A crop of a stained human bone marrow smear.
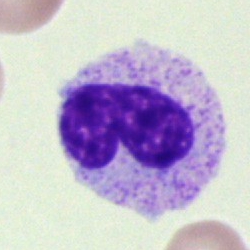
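Metamyelocyte, the central cell, with a roughly round outline. The nucleus is kidney-shaped, notched on its lower side. Fine purple granules are scattered through the whole cytoplasm, which shows no vacuoles.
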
